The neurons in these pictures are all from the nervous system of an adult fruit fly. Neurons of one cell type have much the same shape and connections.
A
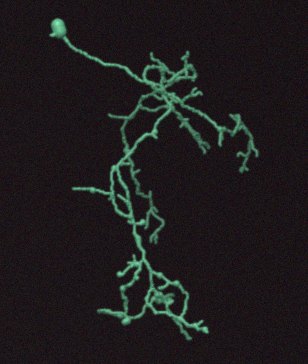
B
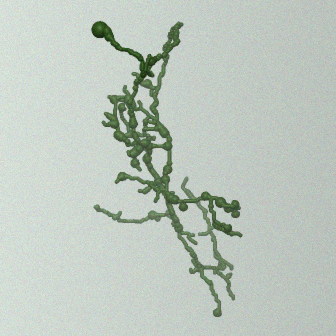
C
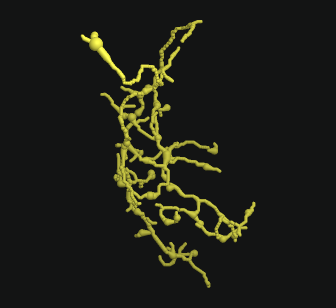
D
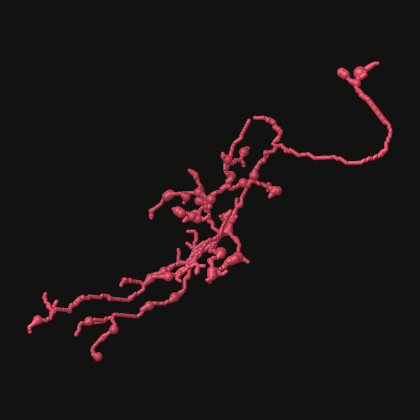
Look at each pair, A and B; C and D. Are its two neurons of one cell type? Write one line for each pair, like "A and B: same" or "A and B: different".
A and B: different
C and D: same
